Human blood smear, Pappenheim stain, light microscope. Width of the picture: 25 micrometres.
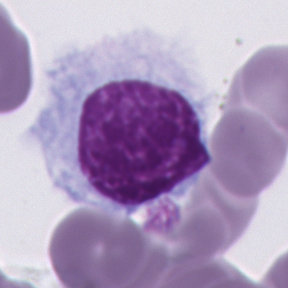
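Hairy cell, centre of field. Cytoplasmic edge ragged, with fine hair-like projections around much of the cell. Nucleus off-centre, to the right. Chromatin dark purple and clumped, paler streaks between clumps. No distinct cytoplasmic granules.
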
